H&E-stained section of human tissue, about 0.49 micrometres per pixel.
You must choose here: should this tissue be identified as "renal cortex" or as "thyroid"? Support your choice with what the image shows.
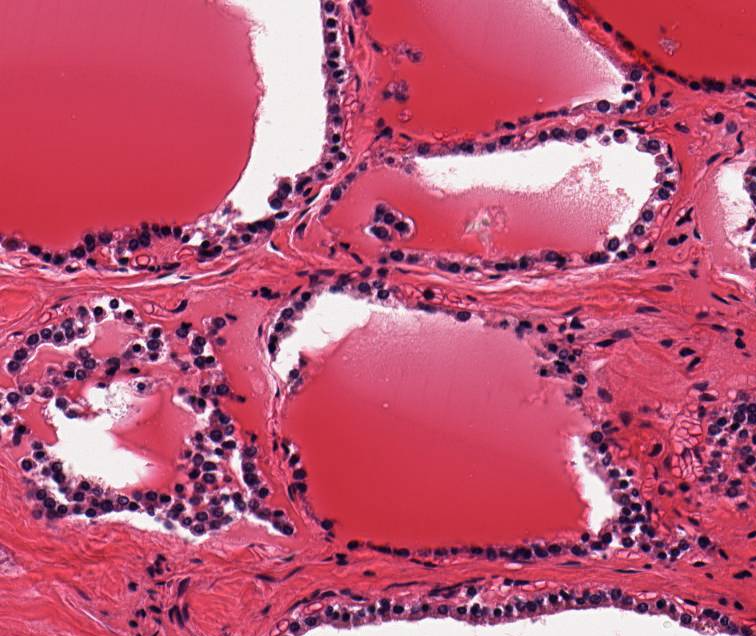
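This is thyroid. Most of the field is taken up by large, closed follicles, round to angular, packed side by side. Their lumens hold homogeneous deep pink material, and a single layer of low cuboidal to flattened epithelial cells lines each one. At the lower left, a smaller follicle shows a scalloped lumen and a crowded lining.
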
